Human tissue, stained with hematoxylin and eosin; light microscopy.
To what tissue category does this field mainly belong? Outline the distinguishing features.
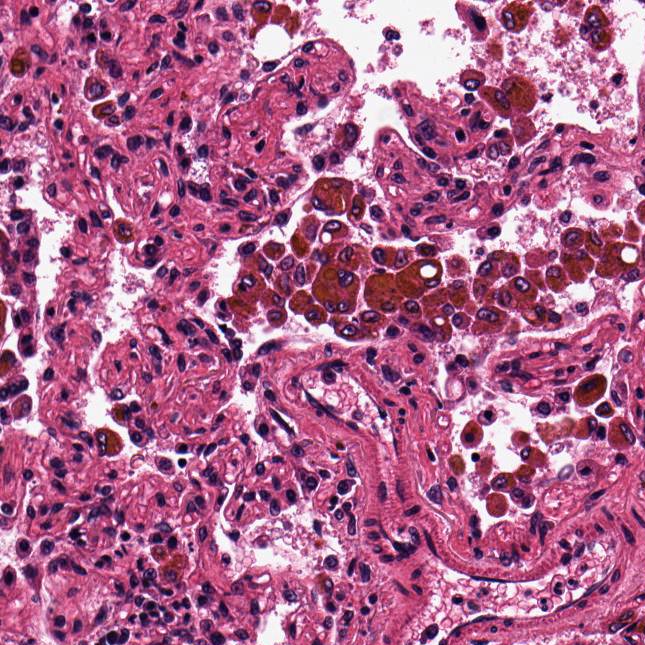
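Alveolus. Central open space holds a dense cluster of large rounded macrophages filled with brown pigment; smaller groups and single ones lie toward the right and upper edges.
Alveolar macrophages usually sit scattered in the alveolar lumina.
Septa: pink fibrous tissue with many spindle-shaped and oval nuclei. Curving band of wavy pink fibres with elongated dark nuclei, lower centre to lower right.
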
